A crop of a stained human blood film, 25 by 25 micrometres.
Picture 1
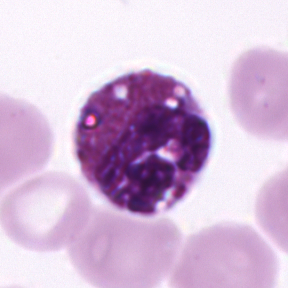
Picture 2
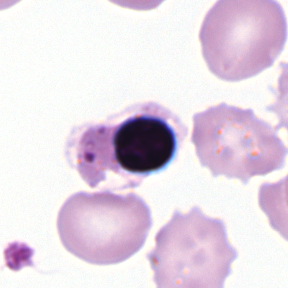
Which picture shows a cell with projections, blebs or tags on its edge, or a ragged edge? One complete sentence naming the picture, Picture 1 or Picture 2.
Picture 2 is where the cell's outline is rough.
